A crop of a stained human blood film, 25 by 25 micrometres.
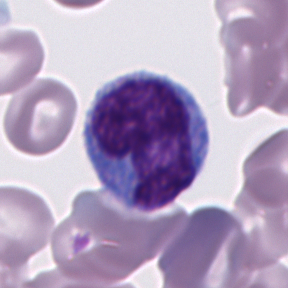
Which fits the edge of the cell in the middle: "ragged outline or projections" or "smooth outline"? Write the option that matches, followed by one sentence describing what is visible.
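Smooth outline. The cell outline is round and smooth.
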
